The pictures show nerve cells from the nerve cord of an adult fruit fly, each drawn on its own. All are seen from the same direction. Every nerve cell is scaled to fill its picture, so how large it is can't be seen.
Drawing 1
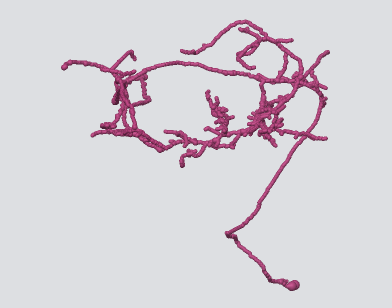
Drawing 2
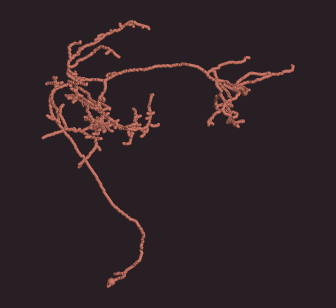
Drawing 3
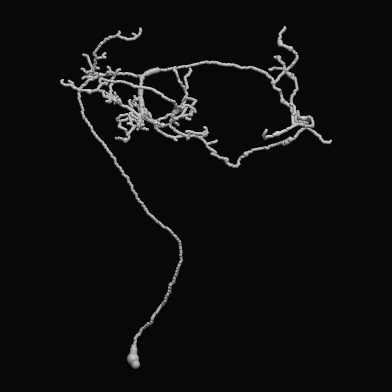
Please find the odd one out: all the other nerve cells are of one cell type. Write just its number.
3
